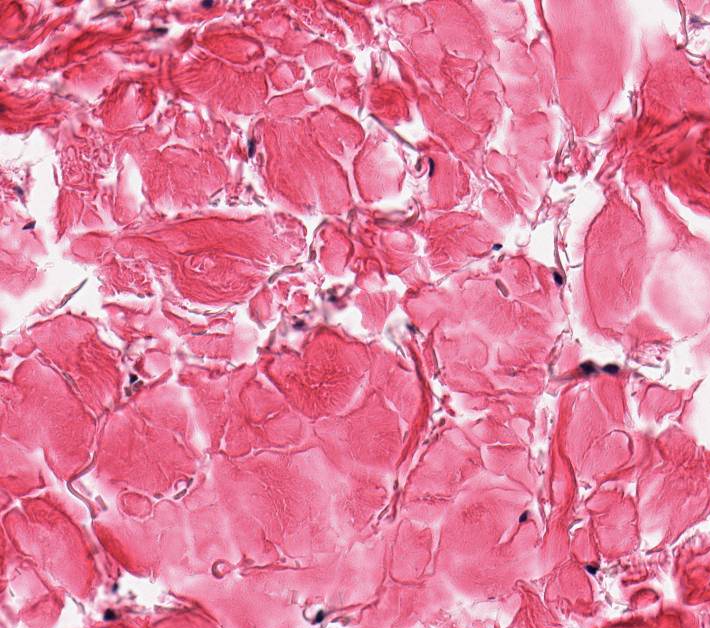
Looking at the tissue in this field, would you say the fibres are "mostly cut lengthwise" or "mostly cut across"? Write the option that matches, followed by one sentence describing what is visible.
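Mostly cut across. The whole field is filled with closely packed, irregularly polygonal pink profiles cut in cross section.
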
